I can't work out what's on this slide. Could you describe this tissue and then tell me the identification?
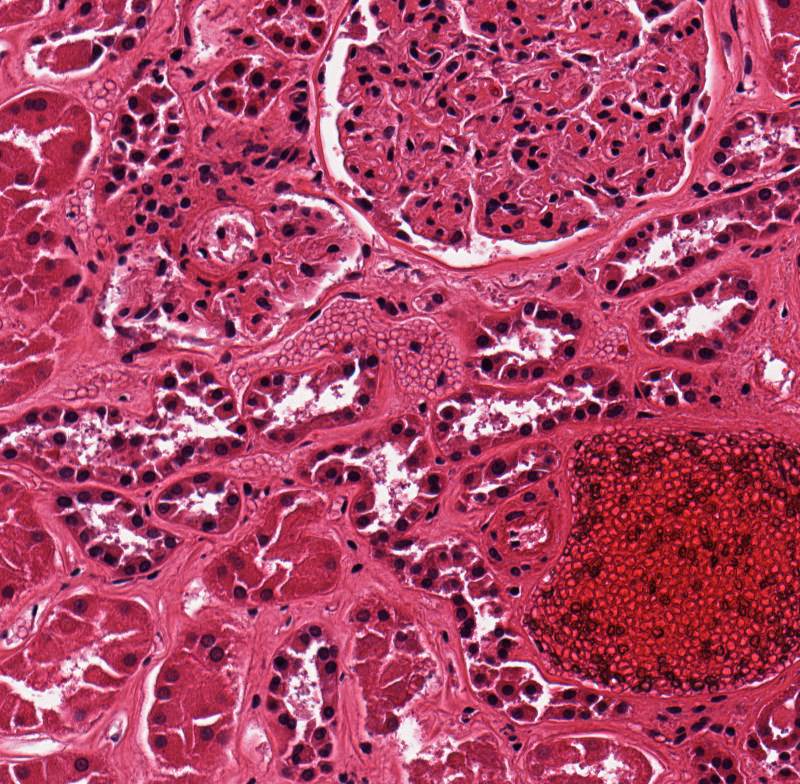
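A large rounded glomerulus at top centre is parted from its capsule by a thin clear crescent. Cross-sectioned tubules, lined by cells with deeply eosinophilic cytoplasm, fill most of the field between thin strands of pink fibrous stroma. A large vessel at lower right is distended with tightly packed red blood cells. The tissue is renal cortex.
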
